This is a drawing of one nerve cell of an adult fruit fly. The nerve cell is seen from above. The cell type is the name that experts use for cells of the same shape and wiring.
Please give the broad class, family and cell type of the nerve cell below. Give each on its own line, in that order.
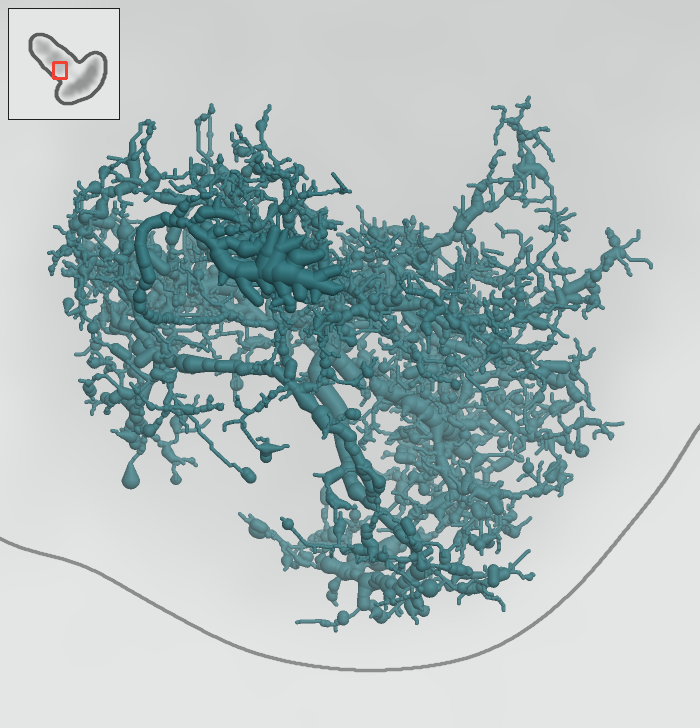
nerve-cord intrinsic neuron
hemilineage 19A
IN19A001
